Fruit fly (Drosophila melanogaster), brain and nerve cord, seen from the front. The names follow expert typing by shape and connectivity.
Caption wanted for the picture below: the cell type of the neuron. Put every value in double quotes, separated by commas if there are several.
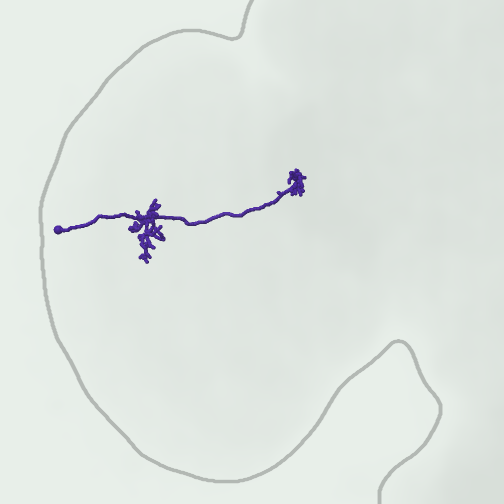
"Tm34"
